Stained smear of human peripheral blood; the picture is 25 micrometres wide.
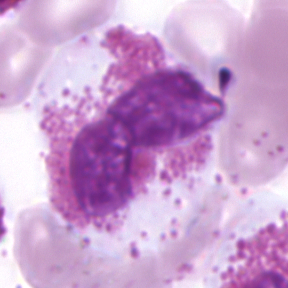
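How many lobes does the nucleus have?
Two, with one lobe lying to the upper right of the other.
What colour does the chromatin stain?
Dark purple.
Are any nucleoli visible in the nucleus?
No, none can be seen.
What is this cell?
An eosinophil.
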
